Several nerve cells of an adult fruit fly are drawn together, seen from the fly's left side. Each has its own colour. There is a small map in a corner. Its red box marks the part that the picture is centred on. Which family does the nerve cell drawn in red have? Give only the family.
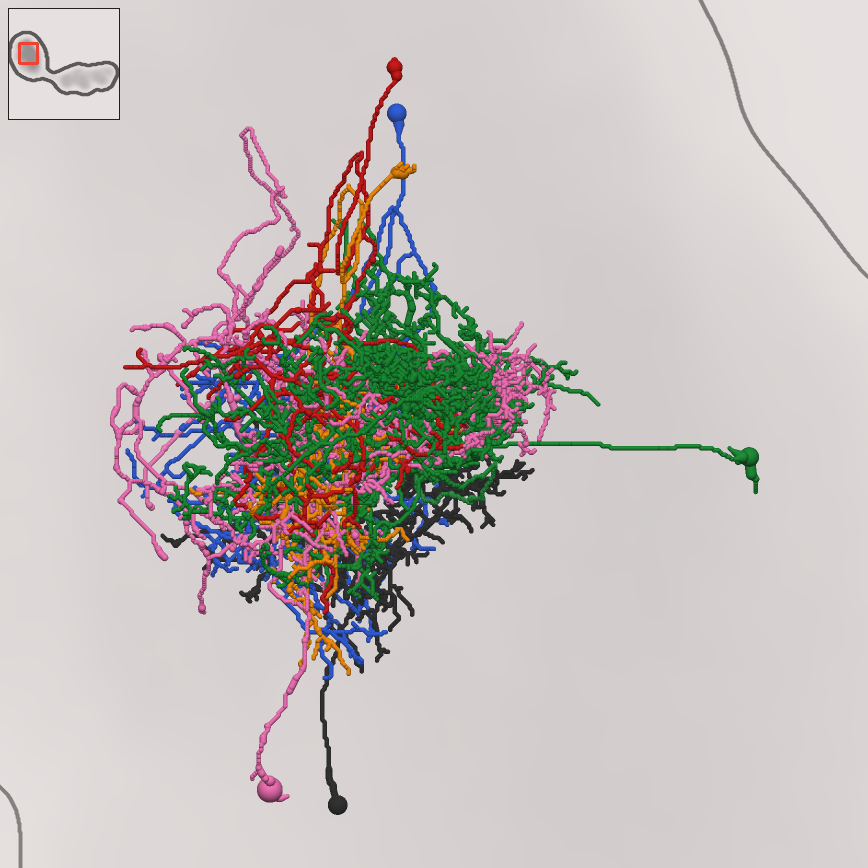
hemilineage LHl1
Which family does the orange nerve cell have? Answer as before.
hemilineage LHl1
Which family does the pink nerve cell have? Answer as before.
hemilineage VLPl&p1_lateral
